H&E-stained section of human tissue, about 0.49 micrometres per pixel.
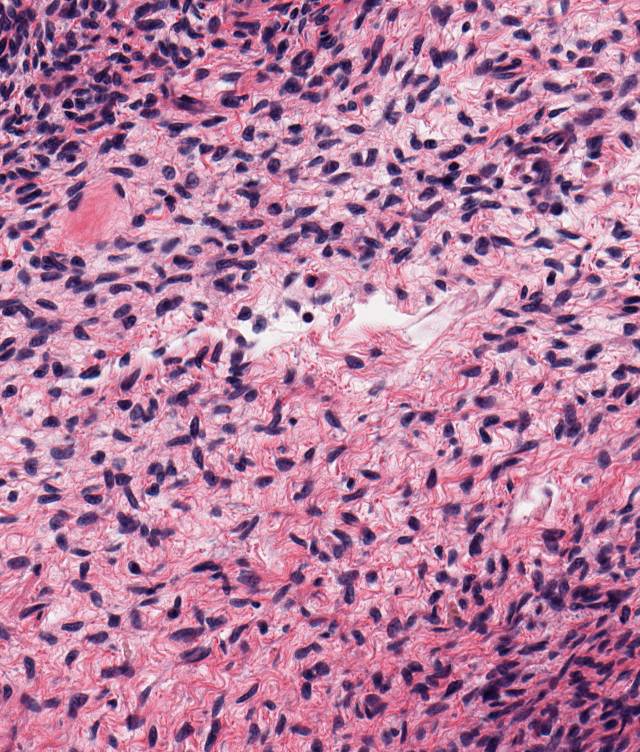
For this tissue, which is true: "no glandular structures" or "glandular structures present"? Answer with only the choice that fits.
No glandular structures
